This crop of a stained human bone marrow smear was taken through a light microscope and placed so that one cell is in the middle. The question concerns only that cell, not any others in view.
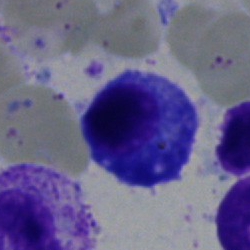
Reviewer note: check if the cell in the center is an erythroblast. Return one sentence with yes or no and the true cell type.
No, the cell positioned in the middle is a plasma cell, not an erythroblast.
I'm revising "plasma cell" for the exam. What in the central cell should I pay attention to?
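Working through this plasma cell point by point, start with the cytoplasm: it is abundant and stains a deep blue.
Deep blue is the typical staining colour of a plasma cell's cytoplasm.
On that point, then, the cell goes with the name plasma cell. Second item, the nucleus: it stains a dense, dark purple throughout. Third item, the outline: roughly round, with a slightly irregular, fuzzy edge. Final item: a few small pale spots lie in the lower right part of the cytoplasm.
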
